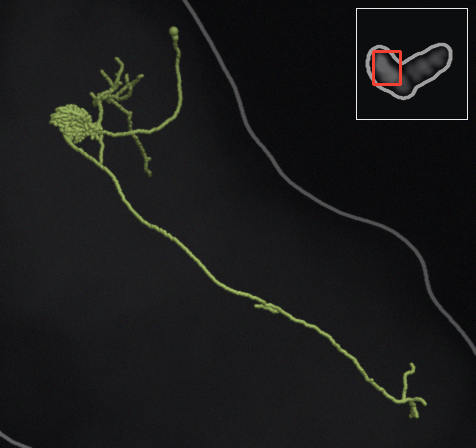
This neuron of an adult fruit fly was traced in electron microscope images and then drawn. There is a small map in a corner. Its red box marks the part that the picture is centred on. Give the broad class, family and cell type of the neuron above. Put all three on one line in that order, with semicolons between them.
central-brain intrinsic neuron; hemilineage DL1_dorsal; MBON16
